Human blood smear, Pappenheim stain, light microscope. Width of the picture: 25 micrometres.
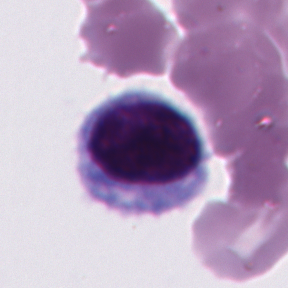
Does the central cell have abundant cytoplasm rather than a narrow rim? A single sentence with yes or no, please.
No, its cytoplasm is scant rather than broad.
